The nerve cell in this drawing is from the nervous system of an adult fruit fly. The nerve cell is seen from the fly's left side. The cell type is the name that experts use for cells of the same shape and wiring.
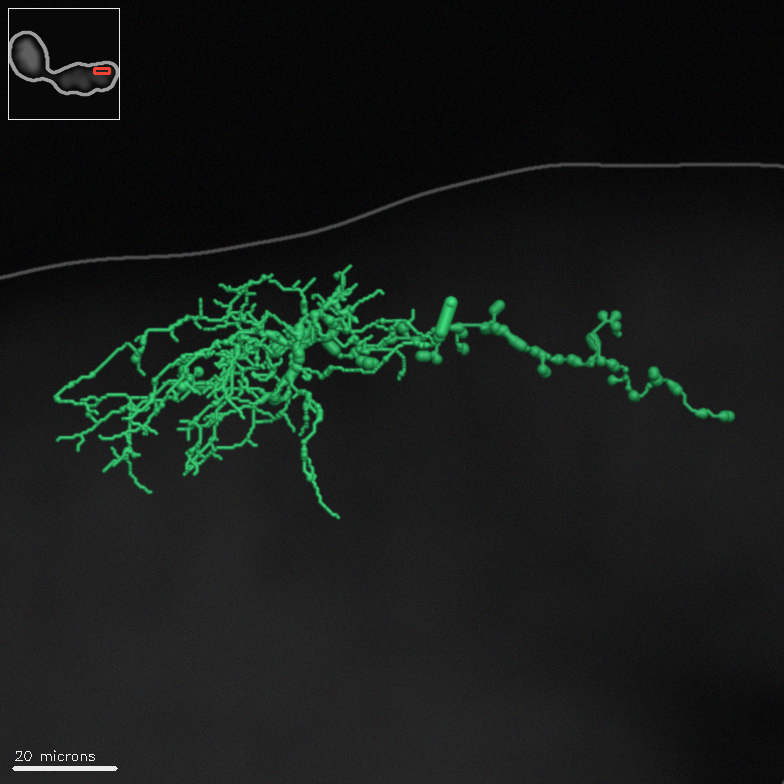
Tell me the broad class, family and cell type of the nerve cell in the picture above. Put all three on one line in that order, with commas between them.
nerve-cord intrinsic neuron, hemilineage 06B, IN06B073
